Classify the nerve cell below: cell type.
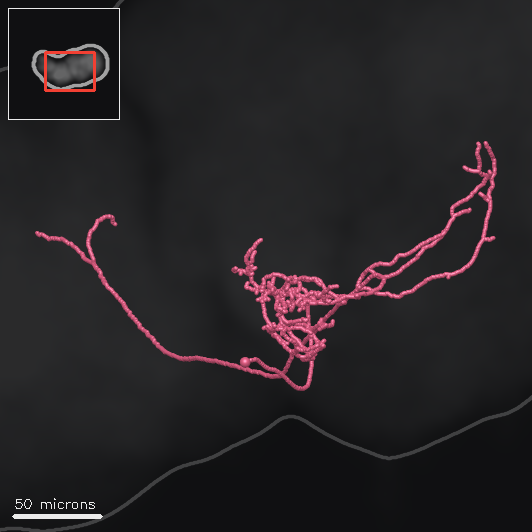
DNg09_b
